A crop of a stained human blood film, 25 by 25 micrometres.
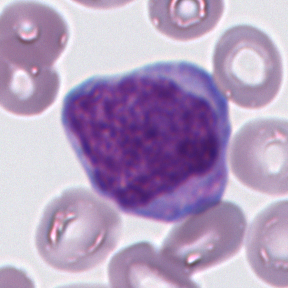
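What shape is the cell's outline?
Irregular and somewhat angular rather than smoothly round, with the cell about 15 micrometres across.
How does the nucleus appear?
It is a single mass with an irregular, slightly lumpy border, about 14 by 12 micrometres, filling about 70% of the cell's area; its chromatin is finely stippled and fairly evenly spread, not coarsely clumped.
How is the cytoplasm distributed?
As a narrow rim, wider on the right side than on the left.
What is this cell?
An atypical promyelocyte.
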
